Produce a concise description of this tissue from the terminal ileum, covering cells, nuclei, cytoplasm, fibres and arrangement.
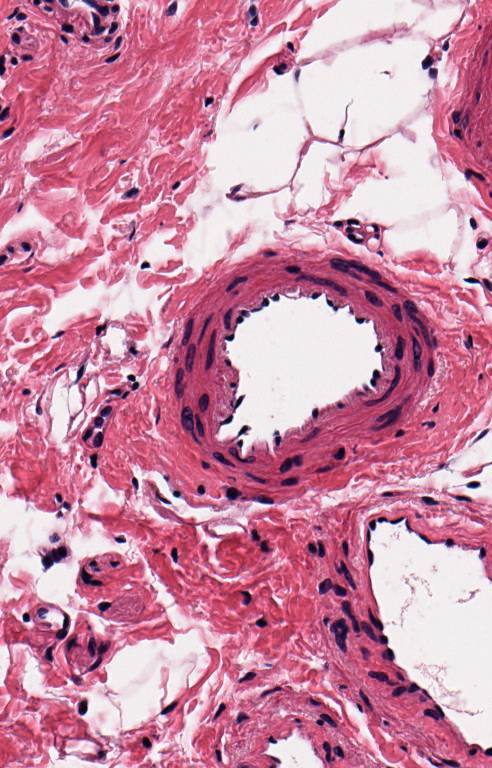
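At the centre sits a small muscular vessel, its round-to-oval lumen empty. Looking at the wall, I count several layers of smooth muscle cells, their elongated nuclei running circumferentially around the lumen. Flattened endothelial nuclei line that lumen. Off to the upper right, the tissue turns loose and pale, crossed by thin pink strands and holding very few nuclei.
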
